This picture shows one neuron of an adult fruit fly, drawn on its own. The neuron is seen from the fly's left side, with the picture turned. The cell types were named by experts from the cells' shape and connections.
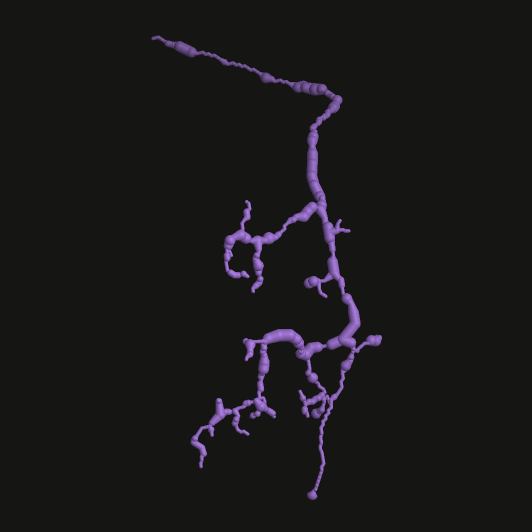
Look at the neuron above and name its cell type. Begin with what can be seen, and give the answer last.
The drawing shows no cell body. As drawn here it is taller than it is wide. Its broad class is sensory neuron entering the nerve cord. The cell type is SNxx04.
